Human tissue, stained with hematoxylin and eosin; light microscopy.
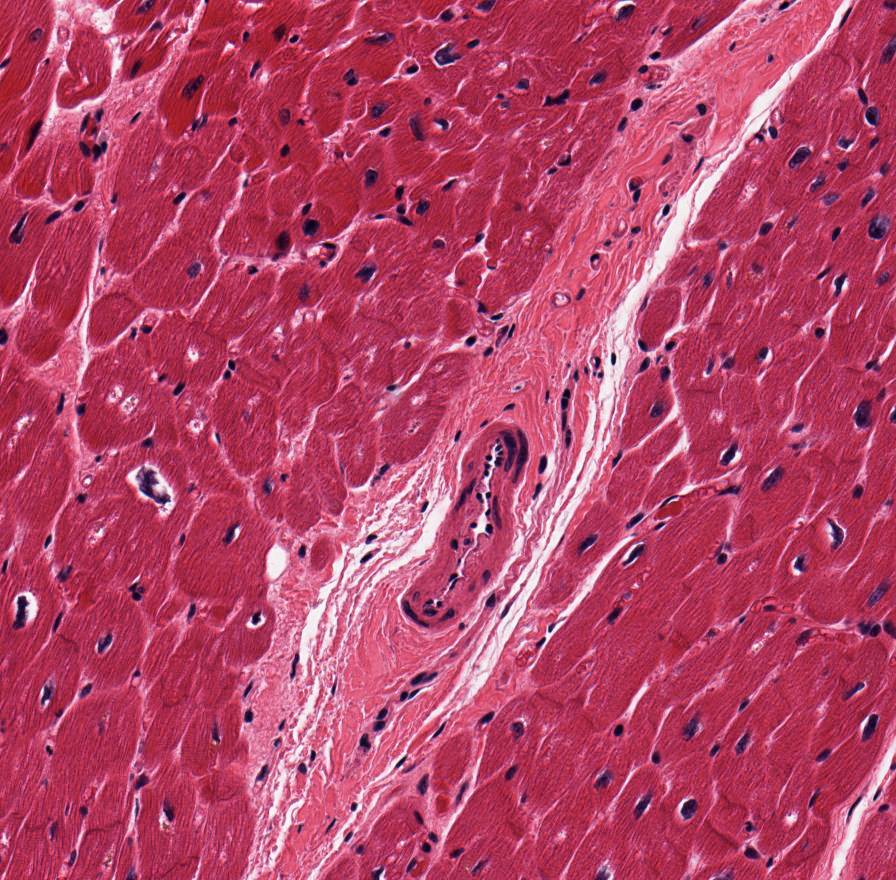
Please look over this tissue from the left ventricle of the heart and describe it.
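First, see the paler pink fibrous connective tissue band running diagonally from upper right toward lower centre-left, dividing the muscle into two fields. In the left half, fibres are mostly cut across or obliquely, giving rounded or polygonal profiles. Several muscle nuclei, clearest on the left, sit in small clear spaces in the fibre. Mid-band at centre, a small arteriole shows a muscular wall and narrow slit-like lumen.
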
